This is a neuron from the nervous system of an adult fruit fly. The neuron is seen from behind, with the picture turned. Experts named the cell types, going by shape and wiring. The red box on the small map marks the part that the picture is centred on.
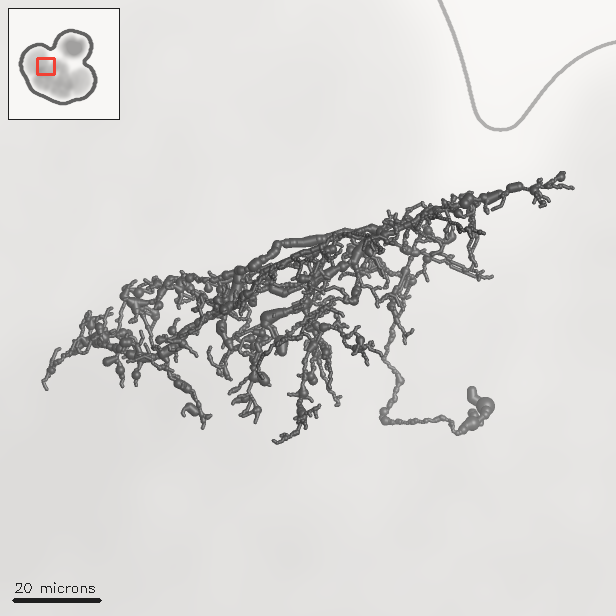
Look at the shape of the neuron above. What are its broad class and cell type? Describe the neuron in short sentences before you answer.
By the scale bar it is about 120 microns wide in this view. The picture shows more than a hundred branch ends. It is a central-brain intrinsic neuron. It is of cell type AVLP614.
